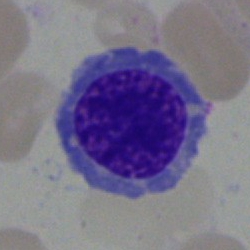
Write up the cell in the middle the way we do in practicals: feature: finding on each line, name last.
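Nucleus: fills most of the cell
Chromatin: dark purple, coarsely clumped
Cytoplasm: blue
Cytoplasmic rim: complete, all the way around the nucleus
Name: erythroblast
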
